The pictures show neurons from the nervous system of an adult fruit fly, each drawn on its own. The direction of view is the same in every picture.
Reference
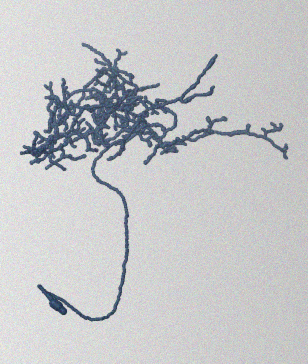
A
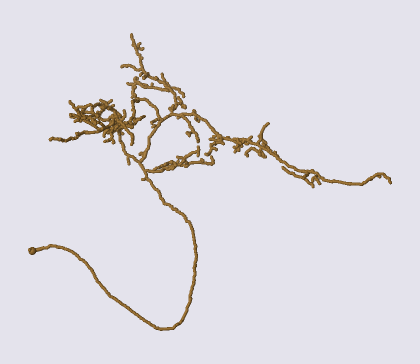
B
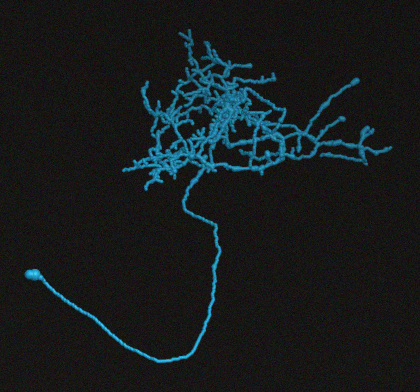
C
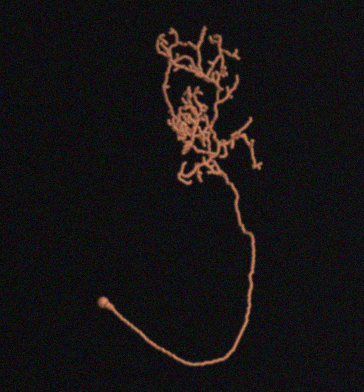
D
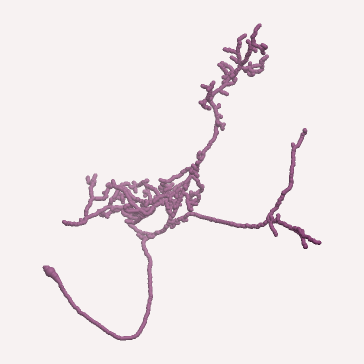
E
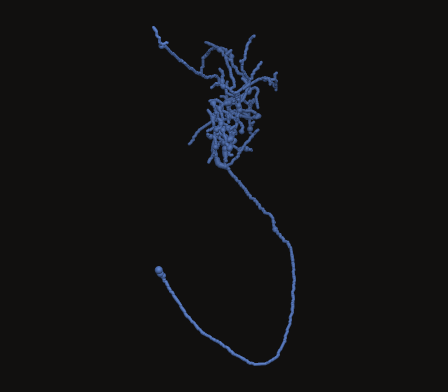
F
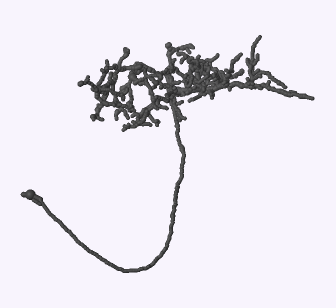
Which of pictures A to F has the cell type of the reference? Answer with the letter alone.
B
